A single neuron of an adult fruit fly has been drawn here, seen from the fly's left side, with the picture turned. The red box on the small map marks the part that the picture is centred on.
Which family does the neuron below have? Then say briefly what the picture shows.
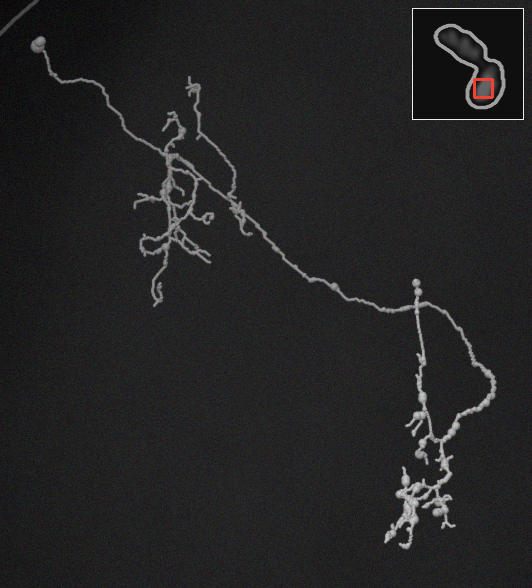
Its family is hemilineage DM5_central. Its broad class is central-brain intrinsic neuron. The picture shows dozens of branch ends. As drawn here it is about as wide as it is tall.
